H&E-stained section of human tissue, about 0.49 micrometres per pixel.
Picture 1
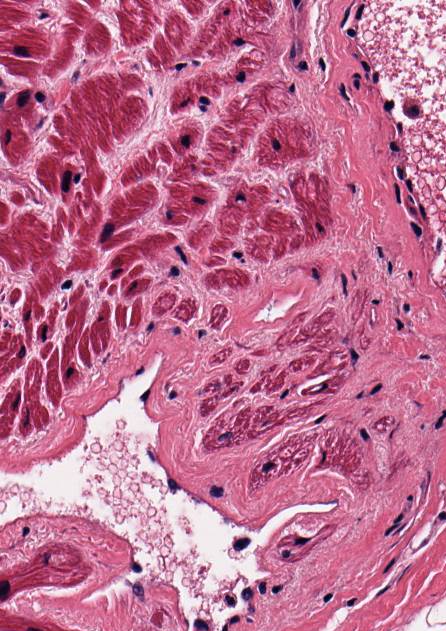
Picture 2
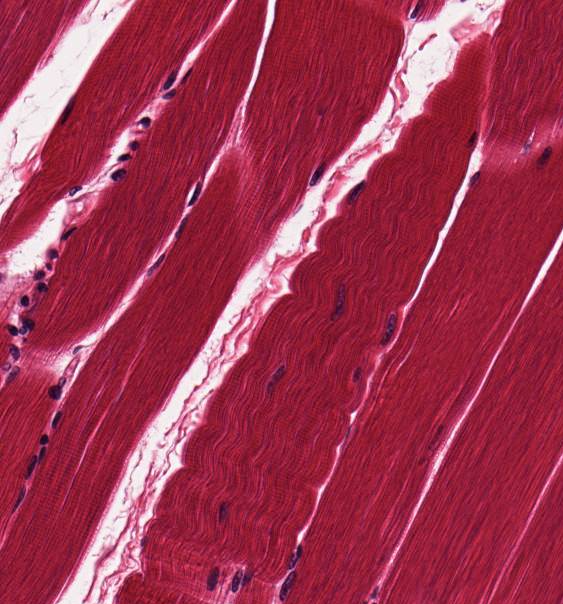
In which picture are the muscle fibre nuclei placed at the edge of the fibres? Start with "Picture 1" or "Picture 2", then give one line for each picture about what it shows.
Picture 2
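In picture 1: The nuclei of the muscle fibres lie centrally within the cytoplasm.
In picture 2: The nuclei are dark, elongated and flattened, lying at the edges of the fibres rather than in their centres.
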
